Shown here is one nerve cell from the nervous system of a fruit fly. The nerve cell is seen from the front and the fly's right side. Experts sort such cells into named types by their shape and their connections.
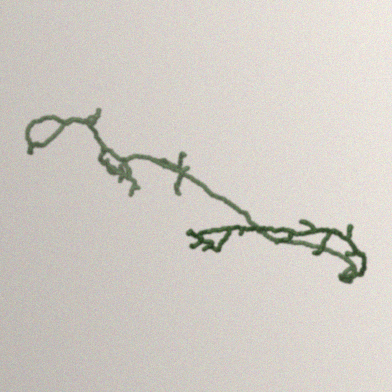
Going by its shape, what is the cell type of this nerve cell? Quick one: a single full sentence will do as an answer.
It is KCg-d that names the cell type of this nerve cell.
